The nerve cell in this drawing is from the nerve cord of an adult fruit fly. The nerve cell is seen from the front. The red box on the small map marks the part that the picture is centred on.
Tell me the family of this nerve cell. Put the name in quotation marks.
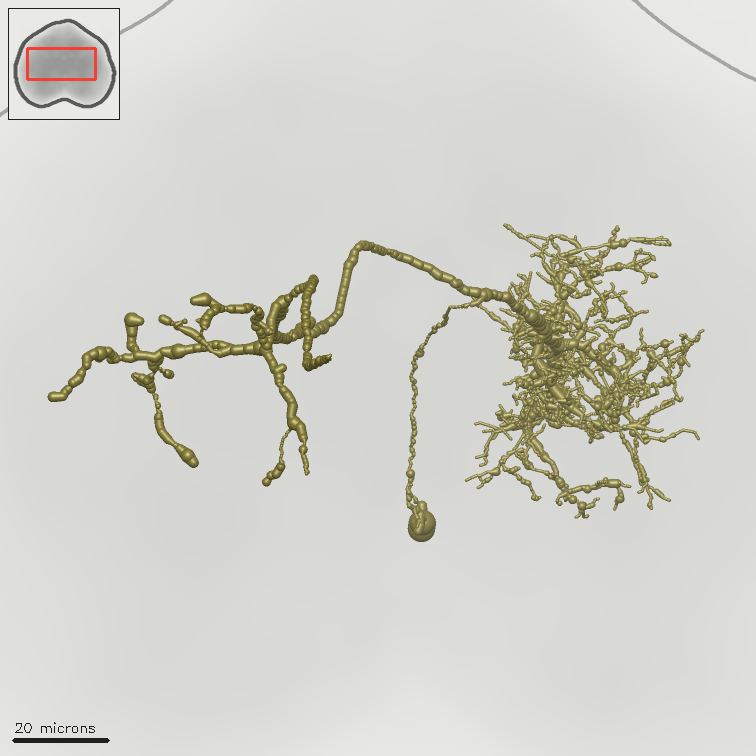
"hemilineage 06B"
